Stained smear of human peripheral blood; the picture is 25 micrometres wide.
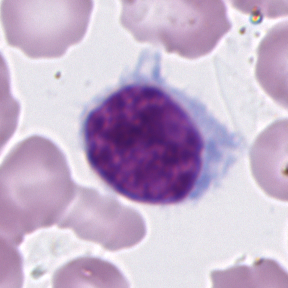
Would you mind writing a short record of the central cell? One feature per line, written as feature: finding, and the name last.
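Nuclear shape: oval, smooth outline, no indentation
Nuclear size: about 11 by 9 micrometres
Cytoplasm colour: pale blue
Cytoplasm spread: thin rim on the left of the nucleus, broader on the right
Cell border: ragged, with fine hair-like projections
Name: hairy cell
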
